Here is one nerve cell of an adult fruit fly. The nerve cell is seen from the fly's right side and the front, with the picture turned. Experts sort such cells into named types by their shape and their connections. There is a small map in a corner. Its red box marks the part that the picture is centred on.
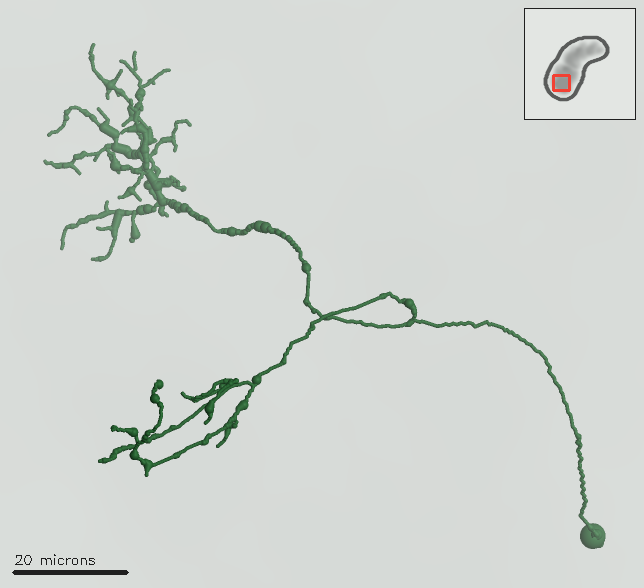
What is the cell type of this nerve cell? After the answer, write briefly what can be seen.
It is of cell type LC18. This is a visual projection neuron. The cell body can be seen at the lower right of the picture. By the scale bar it is about 100 microns wide in this view. The picture shows dozens of branch ends.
